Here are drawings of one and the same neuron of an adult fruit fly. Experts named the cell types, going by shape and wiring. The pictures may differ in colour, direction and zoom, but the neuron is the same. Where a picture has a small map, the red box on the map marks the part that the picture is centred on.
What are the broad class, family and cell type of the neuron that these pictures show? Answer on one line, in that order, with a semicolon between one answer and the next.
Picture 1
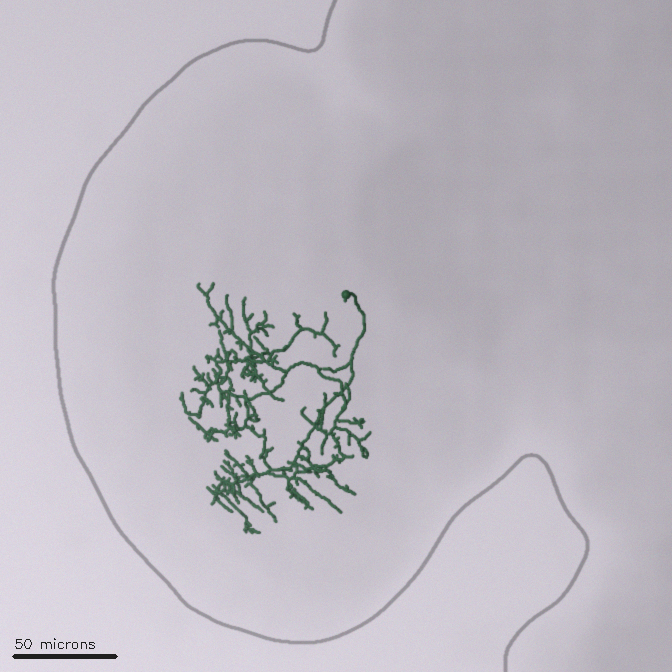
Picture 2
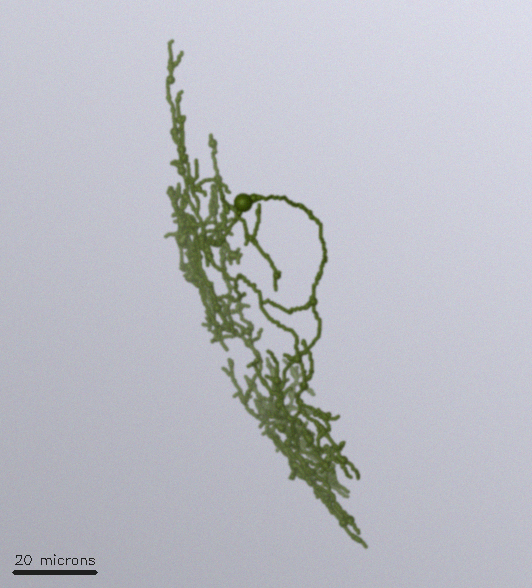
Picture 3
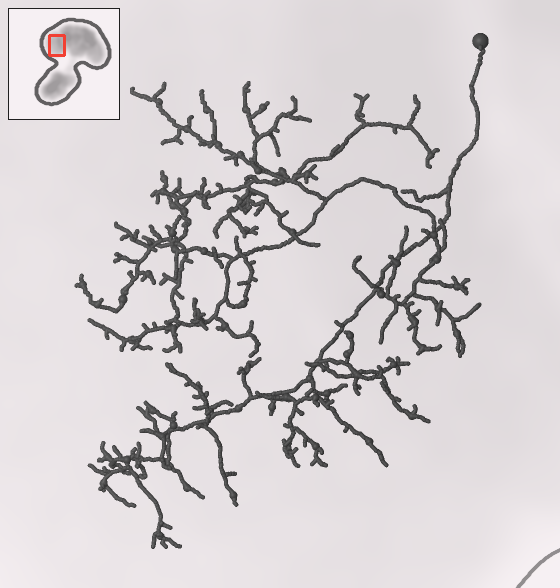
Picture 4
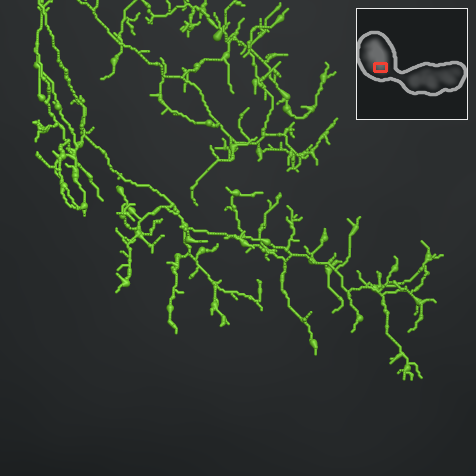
optic-lobe intrinsic neuron; Cm; Cm17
